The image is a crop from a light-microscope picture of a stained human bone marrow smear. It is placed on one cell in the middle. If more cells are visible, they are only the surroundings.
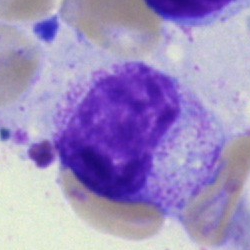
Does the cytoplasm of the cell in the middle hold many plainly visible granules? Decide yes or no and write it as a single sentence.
Yes, the cytoplasm of the cell is rich in visible granules.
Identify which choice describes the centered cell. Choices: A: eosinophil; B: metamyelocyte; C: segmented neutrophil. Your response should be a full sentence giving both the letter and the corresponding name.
The cell at the centre, correctly named in option B, is a metamyelocyte.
